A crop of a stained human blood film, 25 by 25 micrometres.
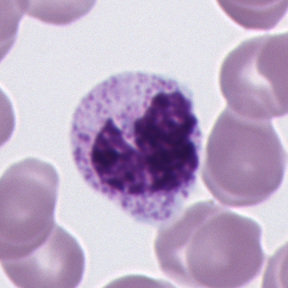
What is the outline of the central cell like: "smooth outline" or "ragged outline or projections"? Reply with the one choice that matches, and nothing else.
Smooth outline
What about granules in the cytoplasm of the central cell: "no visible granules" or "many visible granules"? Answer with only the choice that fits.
Many visible granules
